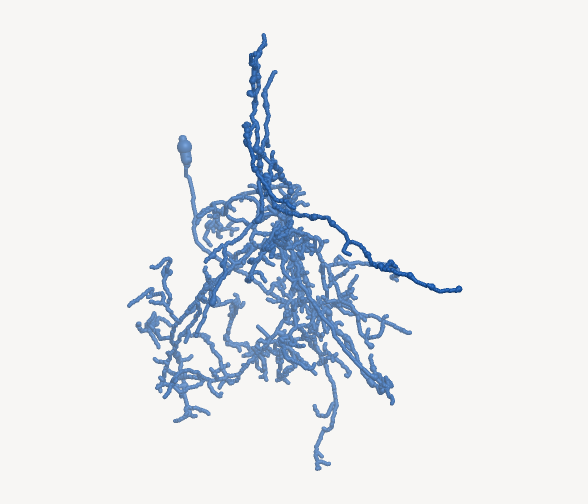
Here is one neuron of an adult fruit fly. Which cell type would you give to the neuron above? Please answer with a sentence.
The cell type is AVLP271.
